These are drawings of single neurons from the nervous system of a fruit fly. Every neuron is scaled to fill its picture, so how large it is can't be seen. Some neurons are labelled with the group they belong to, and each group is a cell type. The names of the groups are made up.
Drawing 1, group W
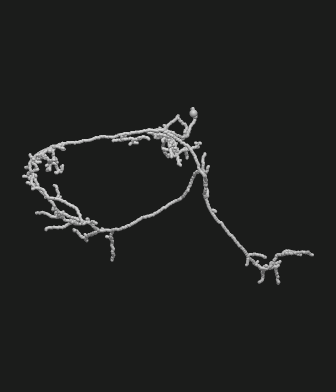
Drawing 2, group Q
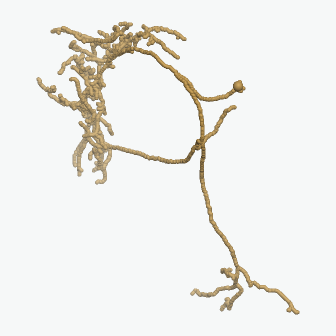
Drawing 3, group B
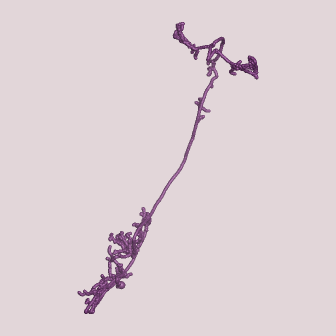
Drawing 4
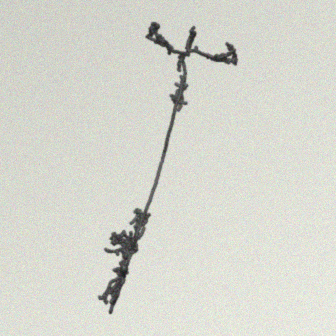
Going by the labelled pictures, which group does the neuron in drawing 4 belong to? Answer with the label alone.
group B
